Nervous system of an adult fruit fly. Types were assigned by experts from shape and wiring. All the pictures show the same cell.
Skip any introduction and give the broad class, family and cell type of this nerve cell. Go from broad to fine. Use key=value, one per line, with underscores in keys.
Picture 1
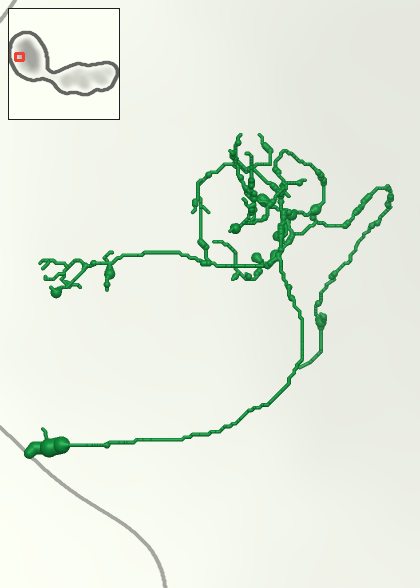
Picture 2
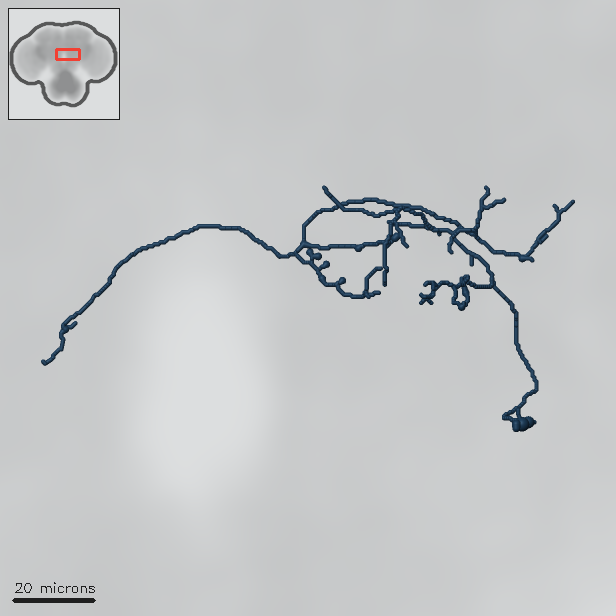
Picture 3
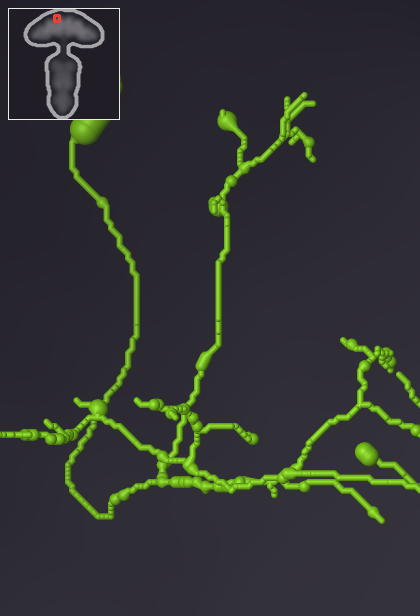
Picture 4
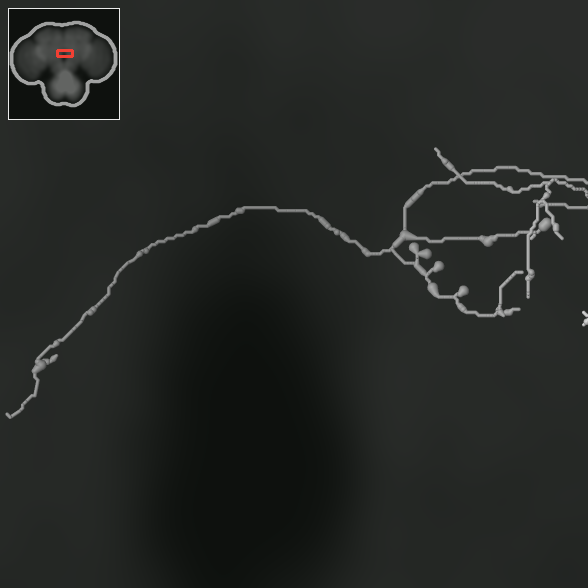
broad_class=central-brain intrinsic neuron
family=hemilineage ALv2
cell_type=v2LN34B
